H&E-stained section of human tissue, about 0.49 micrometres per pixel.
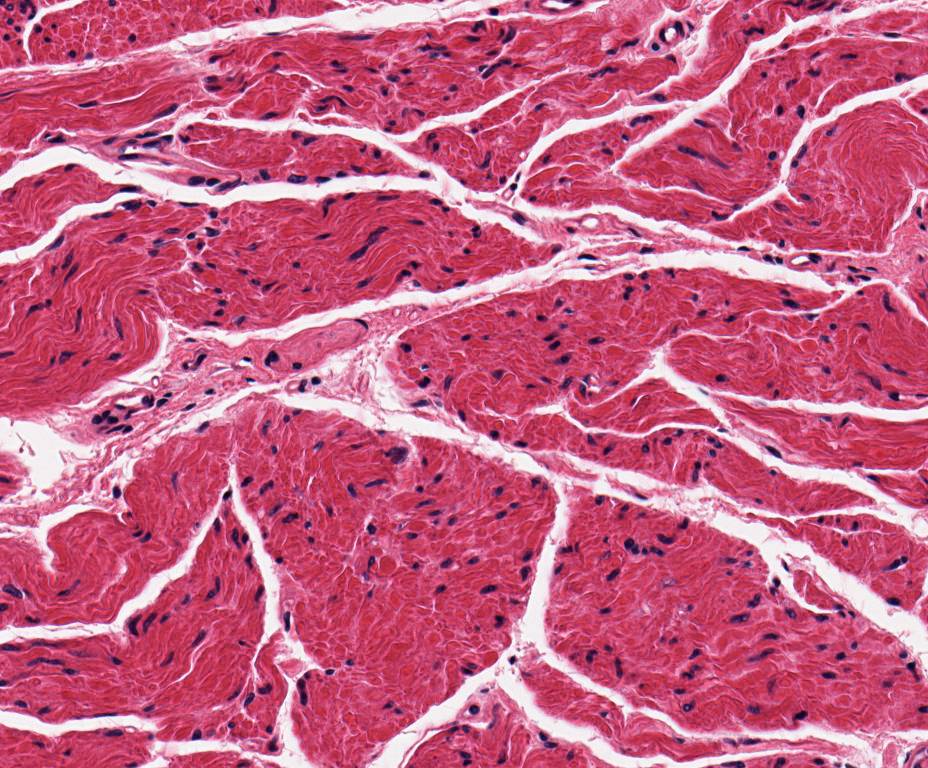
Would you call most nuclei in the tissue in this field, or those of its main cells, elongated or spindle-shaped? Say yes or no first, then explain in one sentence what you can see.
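Yes. Where fibres are cut lengthwise, their nuclei are dark, elongated and cigar-shaped, lying centrally within the cells.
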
